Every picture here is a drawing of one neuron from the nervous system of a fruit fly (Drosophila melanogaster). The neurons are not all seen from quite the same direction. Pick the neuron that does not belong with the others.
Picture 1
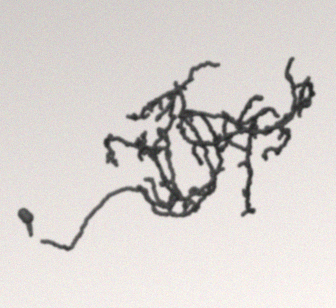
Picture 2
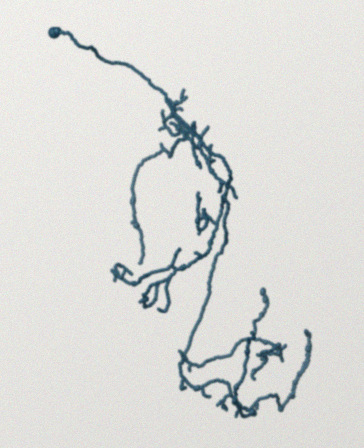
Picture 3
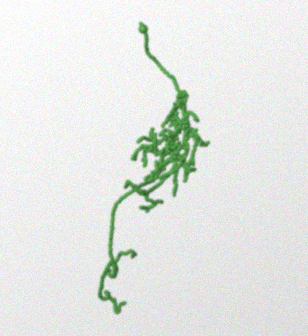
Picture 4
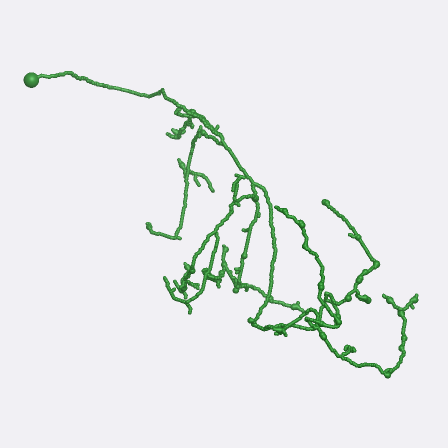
Picture 3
